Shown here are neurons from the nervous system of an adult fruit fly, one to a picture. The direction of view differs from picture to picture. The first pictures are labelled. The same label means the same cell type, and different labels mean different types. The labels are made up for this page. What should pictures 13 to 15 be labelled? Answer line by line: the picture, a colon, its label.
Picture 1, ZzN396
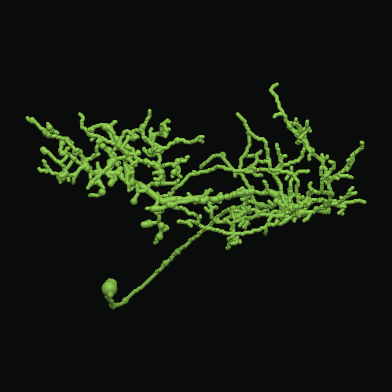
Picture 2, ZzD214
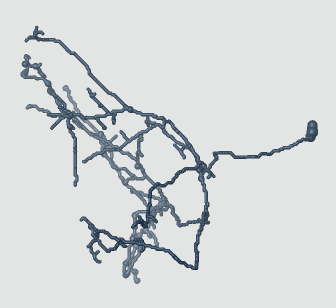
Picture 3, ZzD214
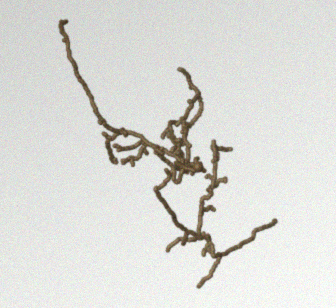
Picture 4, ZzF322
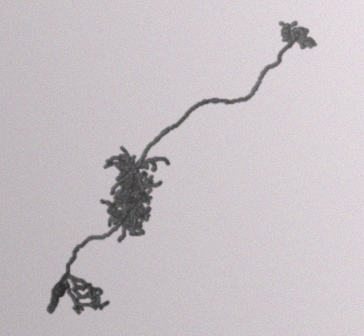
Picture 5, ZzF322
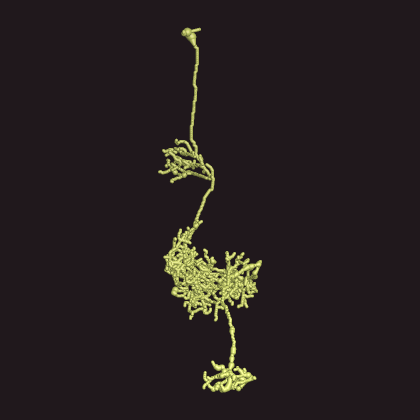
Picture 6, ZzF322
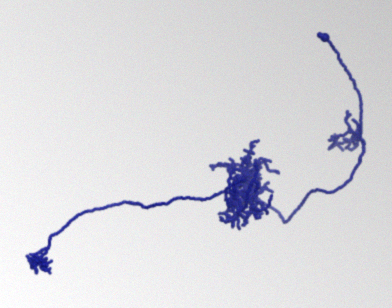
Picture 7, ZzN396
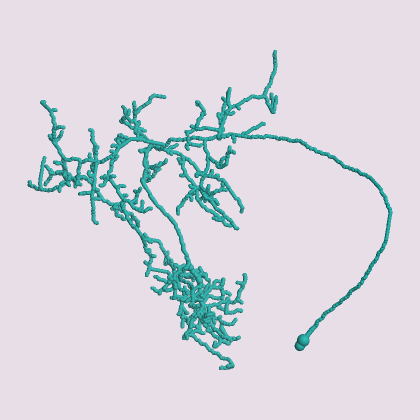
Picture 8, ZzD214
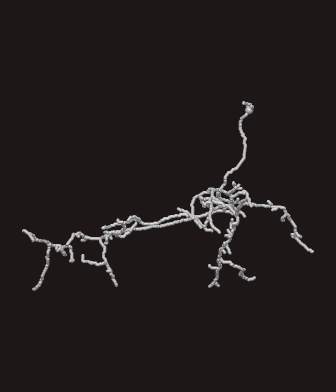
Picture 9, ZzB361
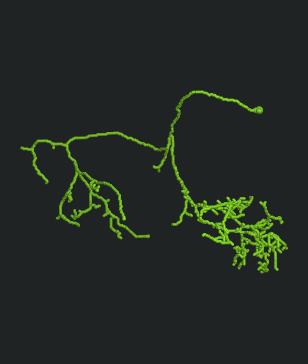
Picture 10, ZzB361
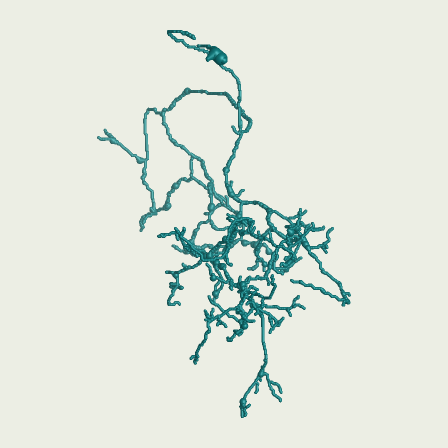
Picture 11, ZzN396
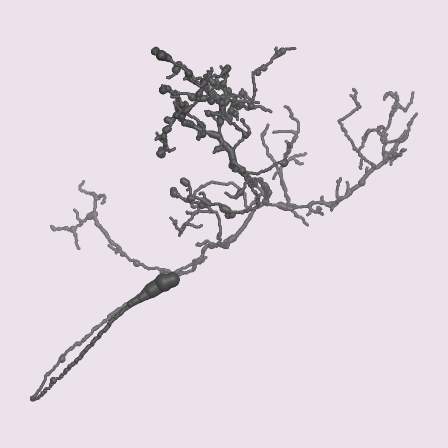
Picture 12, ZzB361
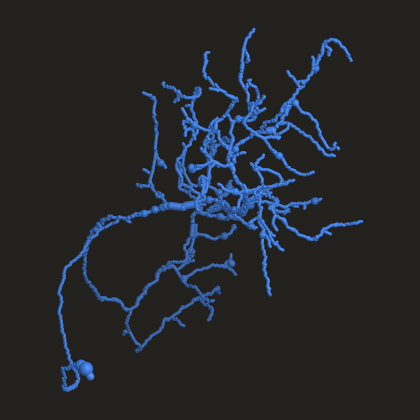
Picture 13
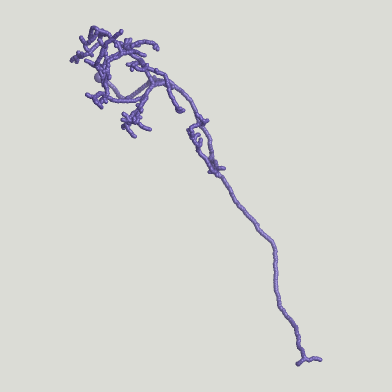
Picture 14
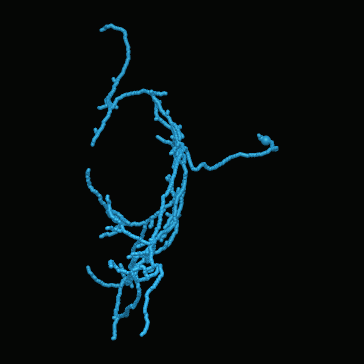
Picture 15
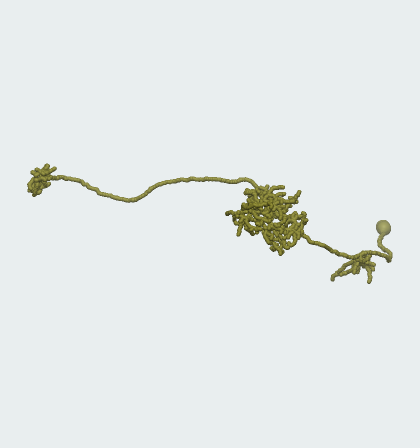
13: ZzB361
14: ZzD214
15: ZzF322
